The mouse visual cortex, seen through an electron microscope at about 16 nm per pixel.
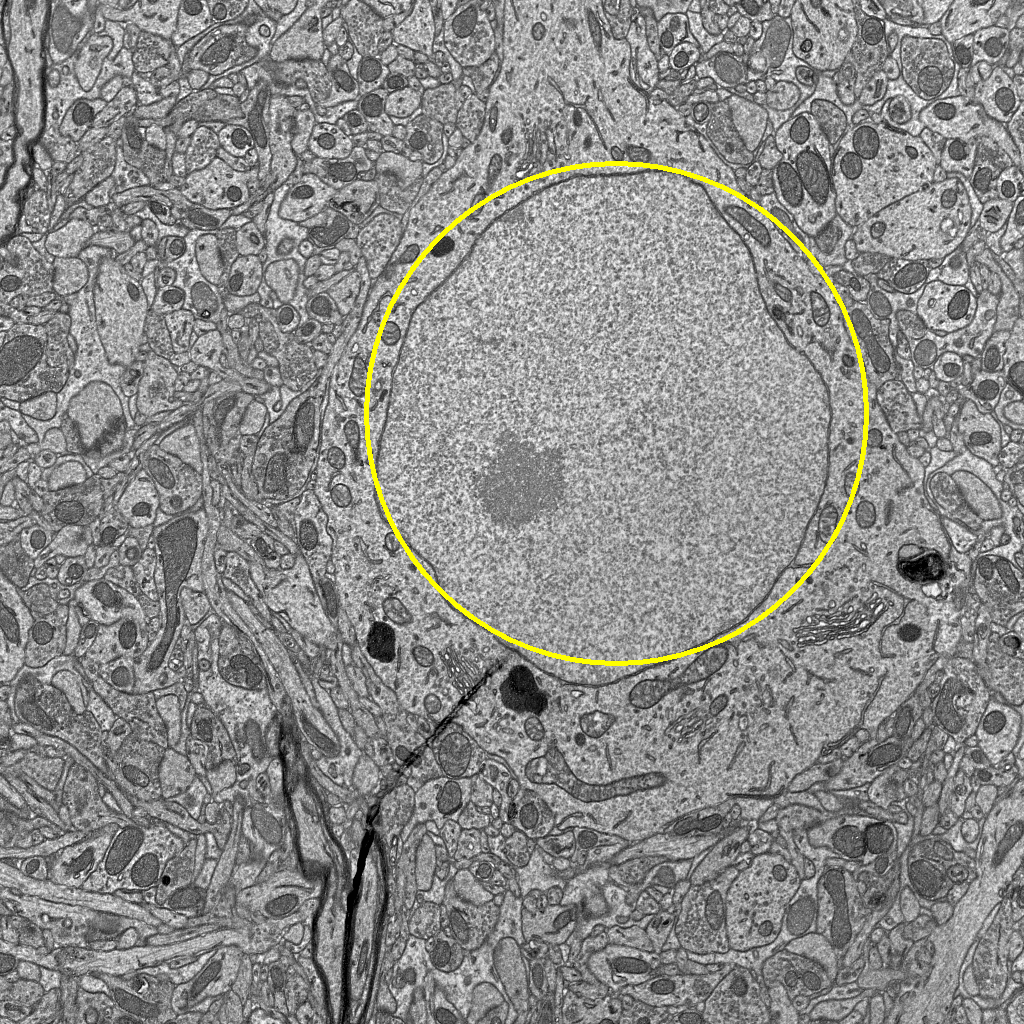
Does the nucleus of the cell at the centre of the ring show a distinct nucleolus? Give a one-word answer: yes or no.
Yes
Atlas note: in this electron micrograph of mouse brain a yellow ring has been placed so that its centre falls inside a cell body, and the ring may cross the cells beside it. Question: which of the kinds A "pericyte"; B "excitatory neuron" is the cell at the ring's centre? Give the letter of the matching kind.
B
